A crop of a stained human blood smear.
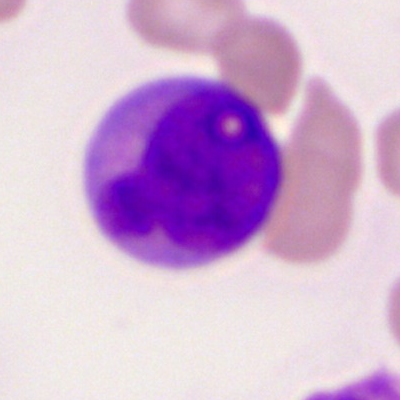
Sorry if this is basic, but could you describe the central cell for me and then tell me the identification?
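Nucleus irregular, with several folds and indentations. Fills most of the cell; positioned toward the right side. Chromatin deep purple. One small round clear vacuole near upper right of nucleus. Cell: myeloblast.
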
